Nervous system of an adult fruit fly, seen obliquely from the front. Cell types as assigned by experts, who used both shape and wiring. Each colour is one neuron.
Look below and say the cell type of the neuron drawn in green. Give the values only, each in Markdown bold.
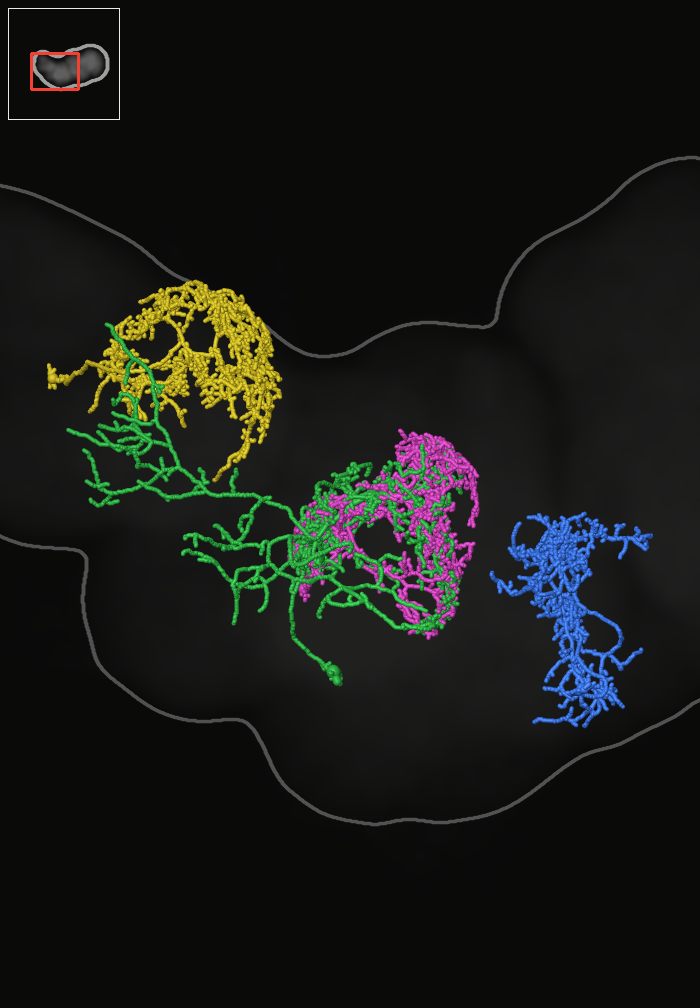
**IN06B015**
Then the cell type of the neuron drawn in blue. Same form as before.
**INXXX468**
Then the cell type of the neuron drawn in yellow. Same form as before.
**IN03B035**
